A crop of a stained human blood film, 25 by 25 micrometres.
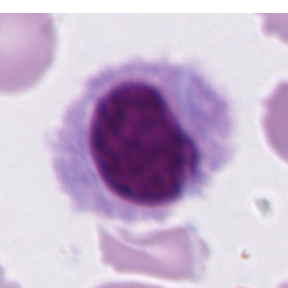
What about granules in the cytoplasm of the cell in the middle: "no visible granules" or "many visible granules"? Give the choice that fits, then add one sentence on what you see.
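No visible granules. The cytoplasm shows no distinct granules.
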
